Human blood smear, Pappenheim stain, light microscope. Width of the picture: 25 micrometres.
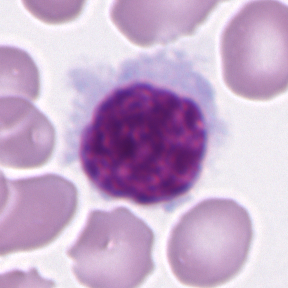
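Hairy cell. First, the chromatin is dark purple and coarsely clumped, with paler streaks between the clumps. Second, no nucleolus stands out in the nucleus. Third, the outer edge of the cytoplasm is ragged, with many fine hair-like projections. Finally, no cytoplasmic granules are visible.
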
